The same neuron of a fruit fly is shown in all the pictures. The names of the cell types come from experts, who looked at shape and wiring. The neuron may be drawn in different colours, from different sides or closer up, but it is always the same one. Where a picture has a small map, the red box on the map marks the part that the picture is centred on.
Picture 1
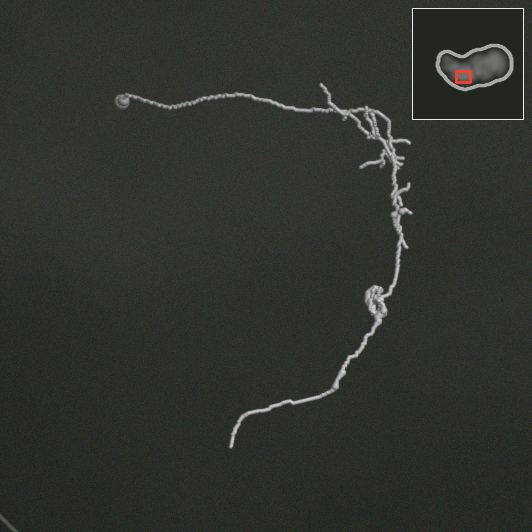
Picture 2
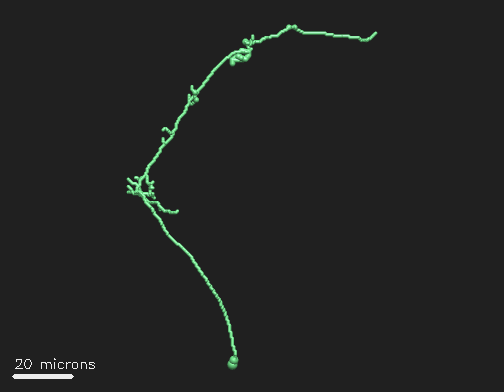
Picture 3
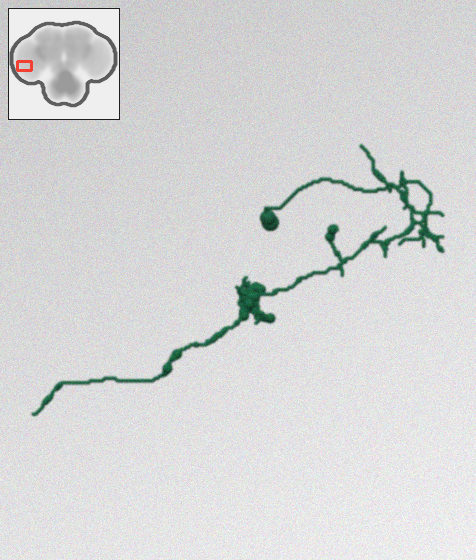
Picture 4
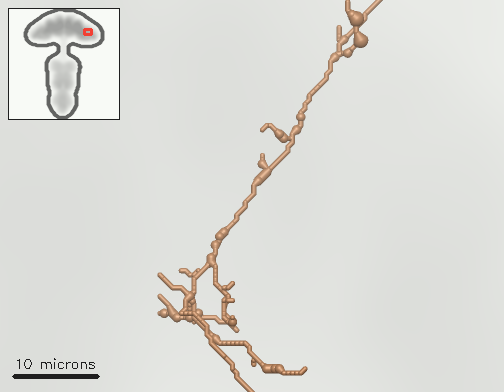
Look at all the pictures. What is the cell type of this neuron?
C2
